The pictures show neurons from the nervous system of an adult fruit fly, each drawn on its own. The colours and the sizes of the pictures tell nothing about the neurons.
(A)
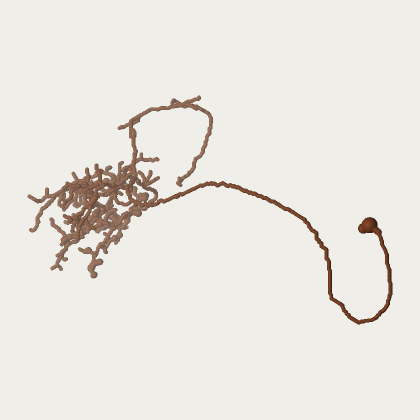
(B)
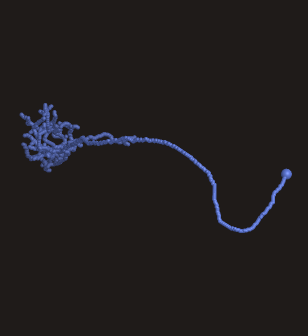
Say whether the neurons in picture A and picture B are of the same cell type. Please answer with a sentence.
They are of different cell types.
